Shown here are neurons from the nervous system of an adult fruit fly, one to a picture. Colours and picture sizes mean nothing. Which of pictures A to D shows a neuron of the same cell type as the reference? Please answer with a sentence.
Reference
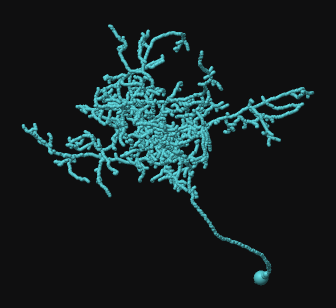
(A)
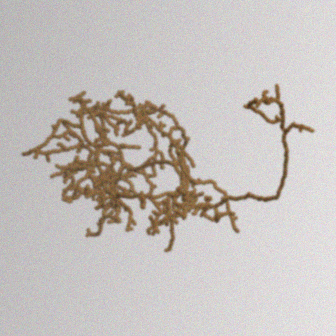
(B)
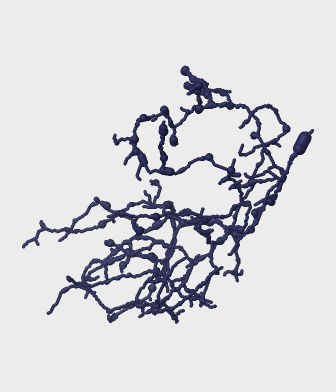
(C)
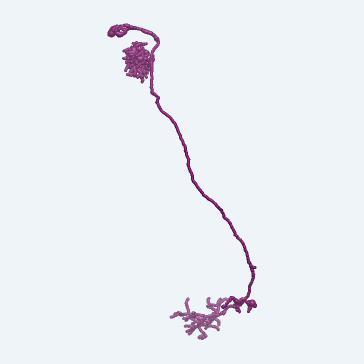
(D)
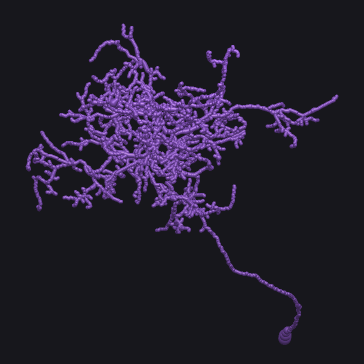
Picture D shows a neuron of the same cell type.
